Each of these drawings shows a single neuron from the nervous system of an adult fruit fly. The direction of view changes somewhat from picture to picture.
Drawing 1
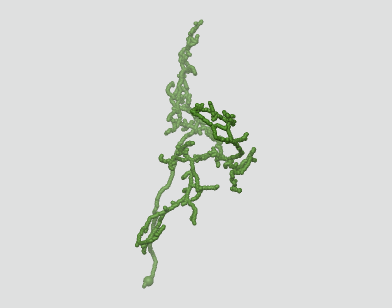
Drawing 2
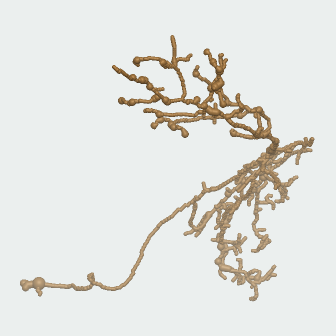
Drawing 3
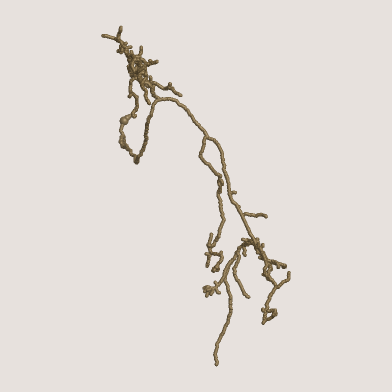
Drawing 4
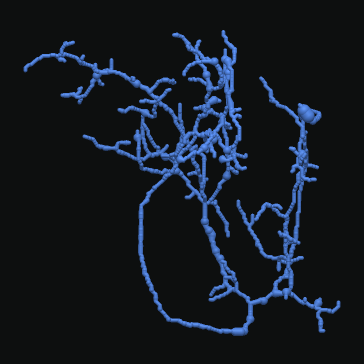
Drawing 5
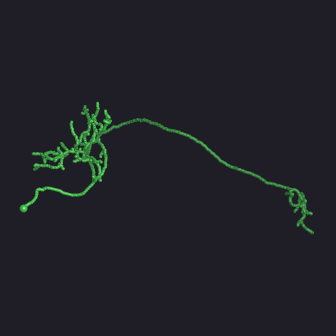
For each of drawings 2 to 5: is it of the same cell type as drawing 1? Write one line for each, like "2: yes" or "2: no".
2: no
3: yes
4: no
5: no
